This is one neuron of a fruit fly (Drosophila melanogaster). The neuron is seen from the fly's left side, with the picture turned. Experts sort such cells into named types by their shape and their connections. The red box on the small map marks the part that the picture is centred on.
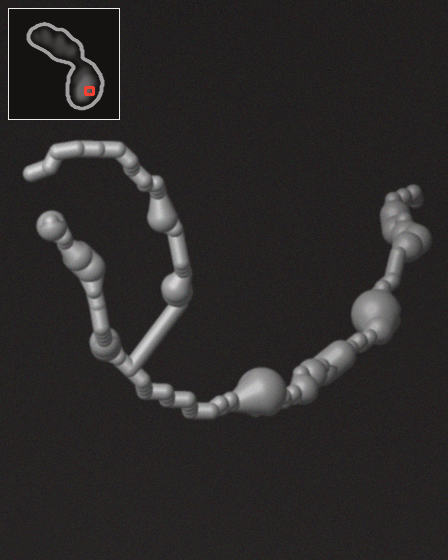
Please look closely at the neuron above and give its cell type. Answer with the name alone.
HRN_VP4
